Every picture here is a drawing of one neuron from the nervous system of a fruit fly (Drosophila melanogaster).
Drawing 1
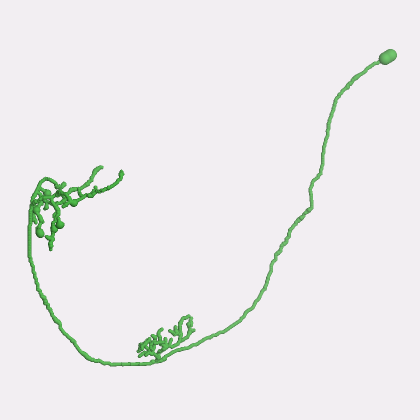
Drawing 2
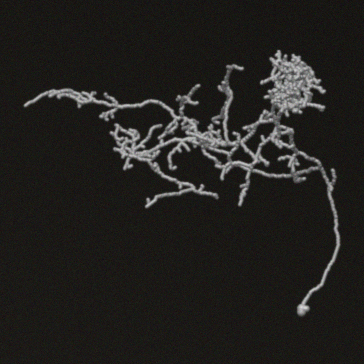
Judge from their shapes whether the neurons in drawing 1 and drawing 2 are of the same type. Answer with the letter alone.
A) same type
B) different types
B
